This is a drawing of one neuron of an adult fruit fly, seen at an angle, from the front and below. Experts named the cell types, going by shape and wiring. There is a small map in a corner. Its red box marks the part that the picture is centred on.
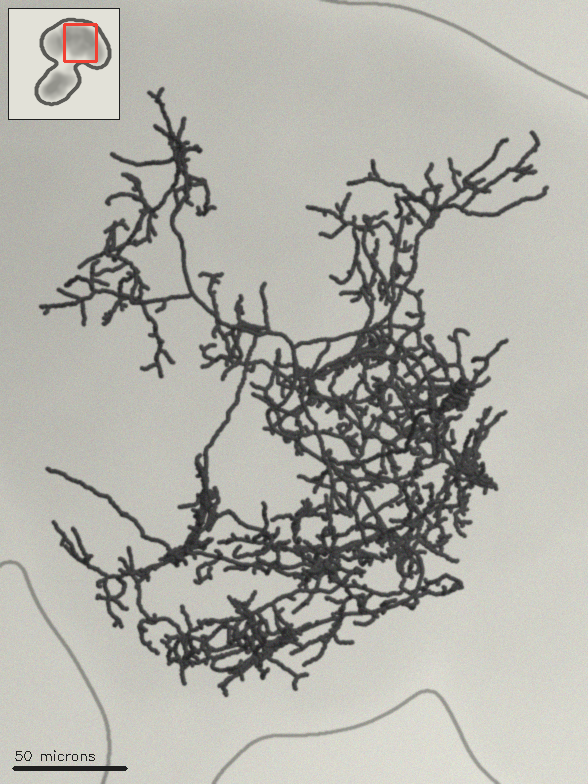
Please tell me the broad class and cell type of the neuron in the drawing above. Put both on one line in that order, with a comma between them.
central-brain intrinsic neuron, PS088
